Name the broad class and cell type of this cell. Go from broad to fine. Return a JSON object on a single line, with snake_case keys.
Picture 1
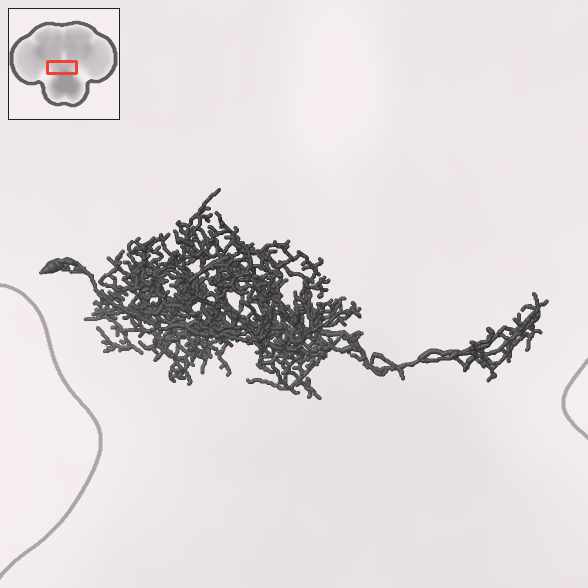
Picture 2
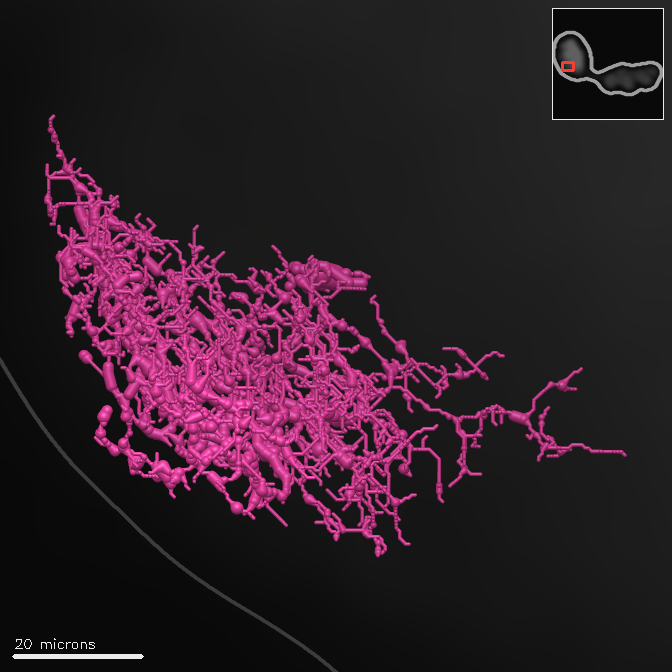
{"broad_class": "central-brain intrinsic neuron", "cell_type": "GNG111"}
